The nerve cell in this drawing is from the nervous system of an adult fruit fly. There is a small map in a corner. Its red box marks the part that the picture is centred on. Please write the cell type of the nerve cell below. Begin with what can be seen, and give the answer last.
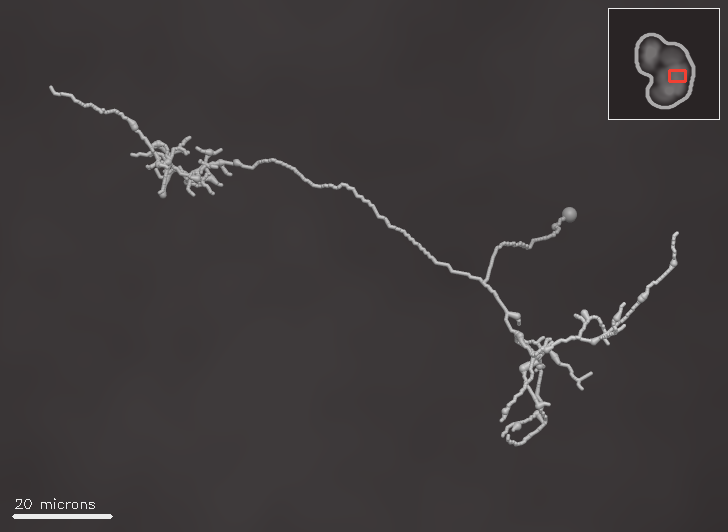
Its cell body lies on the right of the picture. From left to right in the picture it spans about 130 microns. The picture shows dozens of branch ends. Its broad class is central-brain intrinsic neuron. Its cell type is LAL037.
